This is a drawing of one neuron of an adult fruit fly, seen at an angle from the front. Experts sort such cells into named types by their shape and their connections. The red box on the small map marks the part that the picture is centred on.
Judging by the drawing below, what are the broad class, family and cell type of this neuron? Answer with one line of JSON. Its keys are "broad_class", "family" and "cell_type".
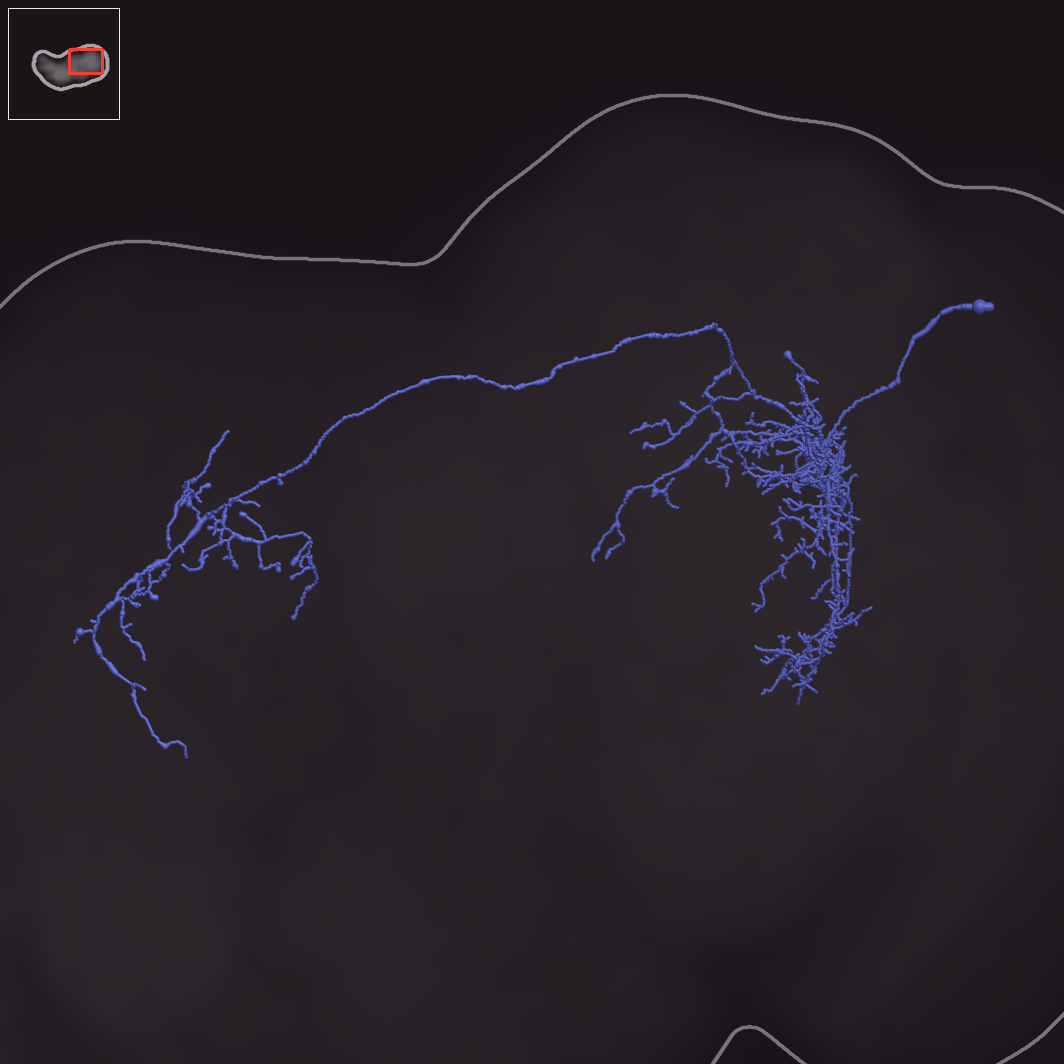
{"broad_class": "central-brain intrinsic neuron", "family": "hemilineage SLPal2", "cell_type": "AVLP727m"}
